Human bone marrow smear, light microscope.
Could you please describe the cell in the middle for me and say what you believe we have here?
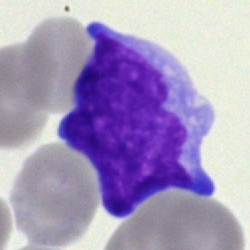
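Irregular in outline, the cell has angular corners and pointed projections. Pointed dark-blue tips extend at the upper left and at the lower right. Most of the cell is occupied by the nucleus. The cytoplasm contains no distinct granules. This is a blast.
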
